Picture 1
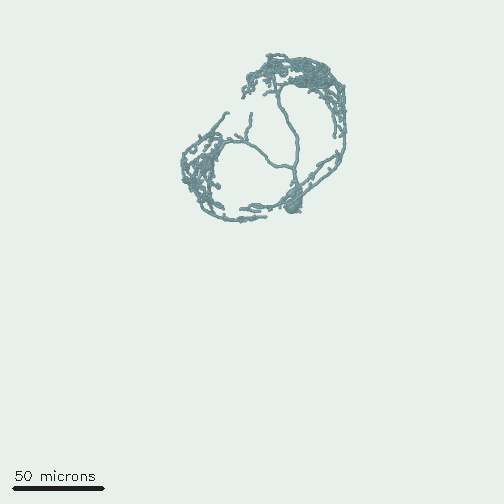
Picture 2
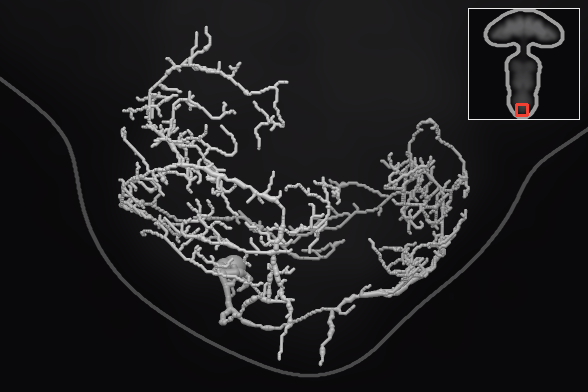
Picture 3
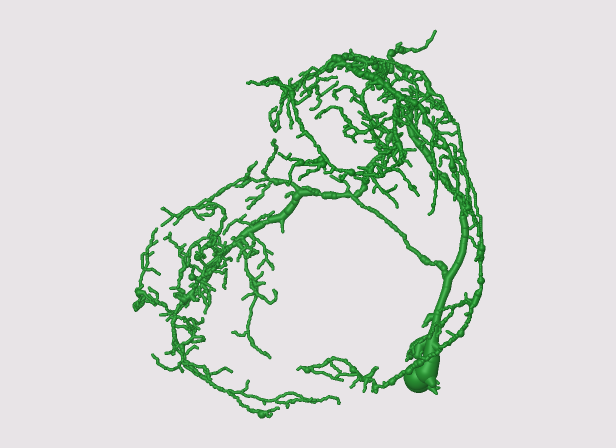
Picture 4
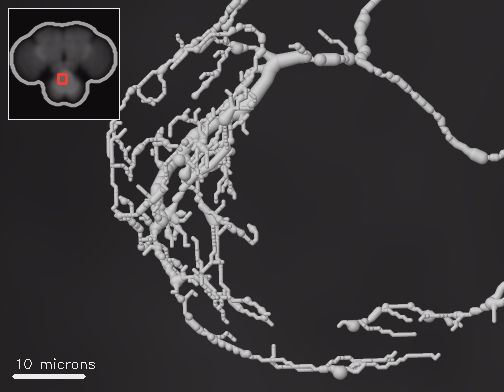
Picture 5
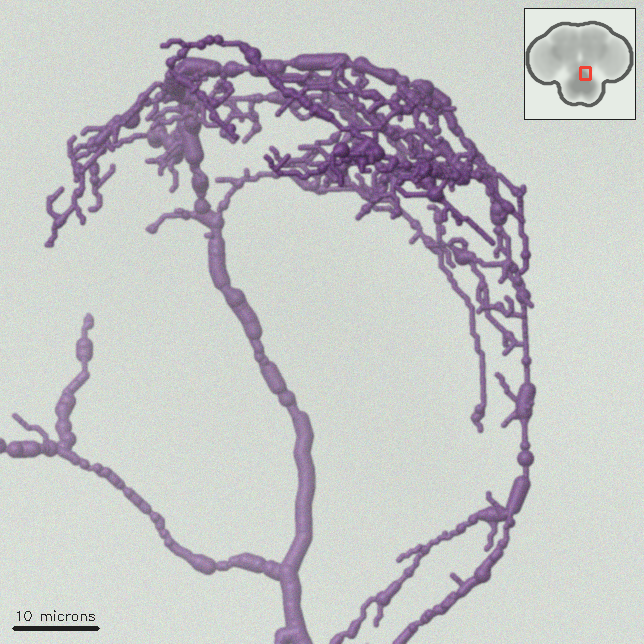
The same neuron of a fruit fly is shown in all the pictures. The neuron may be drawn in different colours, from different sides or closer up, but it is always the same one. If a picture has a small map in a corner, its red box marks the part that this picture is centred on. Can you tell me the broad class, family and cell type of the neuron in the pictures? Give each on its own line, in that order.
efferent neuron of the nerve cord
hemilineage 00B
EN00B020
